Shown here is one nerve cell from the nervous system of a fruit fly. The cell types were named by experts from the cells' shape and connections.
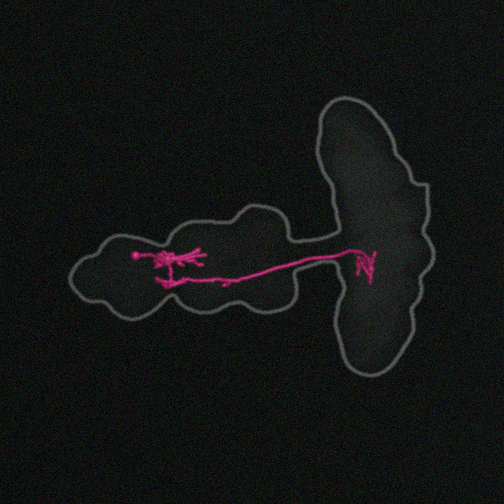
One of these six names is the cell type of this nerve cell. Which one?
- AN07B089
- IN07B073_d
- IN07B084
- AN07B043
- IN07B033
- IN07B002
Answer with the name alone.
AN07B043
